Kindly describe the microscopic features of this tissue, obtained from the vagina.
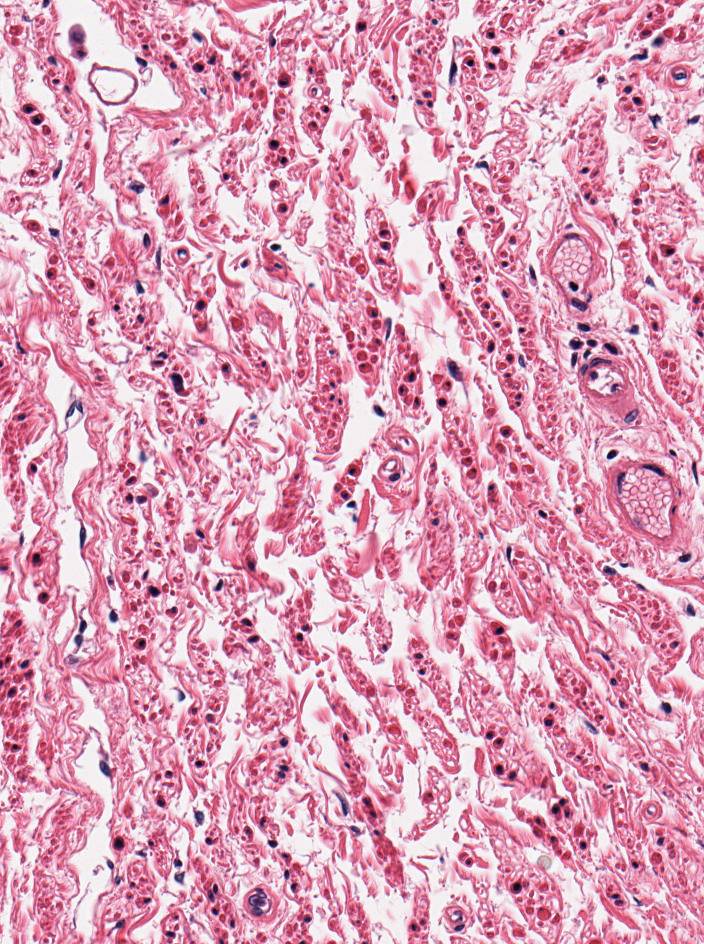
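Cells are arranged throughout the field in narrow, elongated clusters forming roughly parallel, slanting rows. Their nuclei are small, round and darkly stained. Loose stroma of thin, wavy, pink fibres with clear spaces lies between the clusters, and scattered within it are elongated, dark blue spindle-shaped nuclei.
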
